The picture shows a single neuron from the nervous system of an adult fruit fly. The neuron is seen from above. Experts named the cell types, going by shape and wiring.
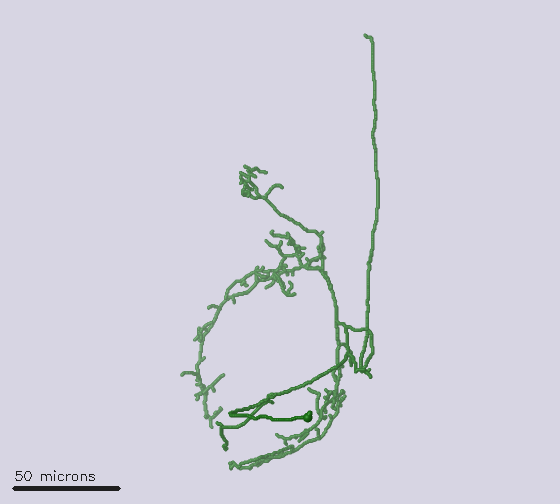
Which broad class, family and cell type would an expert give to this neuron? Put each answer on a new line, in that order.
nerve-cord intrinsic neuron
hemilineage 23B
IN23B059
